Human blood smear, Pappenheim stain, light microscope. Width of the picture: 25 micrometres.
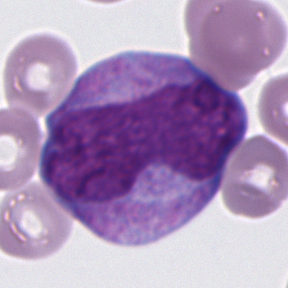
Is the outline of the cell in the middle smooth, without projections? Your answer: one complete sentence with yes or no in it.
Yes, the cell is bounded by a smooth edge without blebs or tags.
